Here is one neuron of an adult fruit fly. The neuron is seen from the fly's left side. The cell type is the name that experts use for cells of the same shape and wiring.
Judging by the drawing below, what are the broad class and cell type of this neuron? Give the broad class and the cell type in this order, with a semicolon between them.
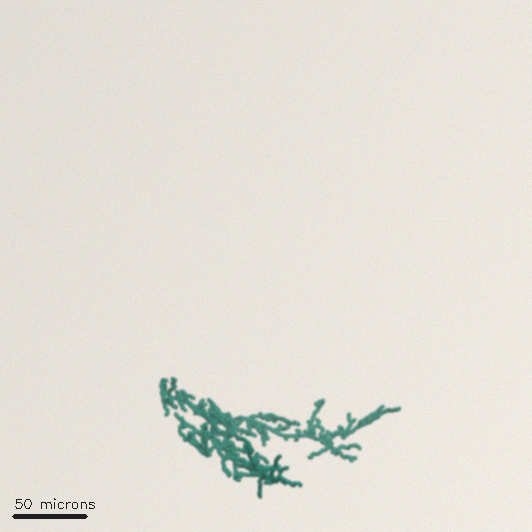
central-brain intrinsic neuron; GNG189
